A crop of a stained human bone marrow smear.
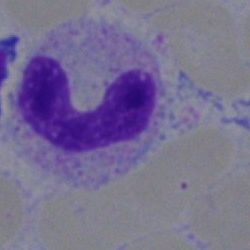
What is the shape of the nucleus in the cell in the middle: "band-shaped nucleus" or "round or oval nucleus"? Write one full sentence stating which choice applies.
Drawn out into a curved band, the nucleus has no separate lobes.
